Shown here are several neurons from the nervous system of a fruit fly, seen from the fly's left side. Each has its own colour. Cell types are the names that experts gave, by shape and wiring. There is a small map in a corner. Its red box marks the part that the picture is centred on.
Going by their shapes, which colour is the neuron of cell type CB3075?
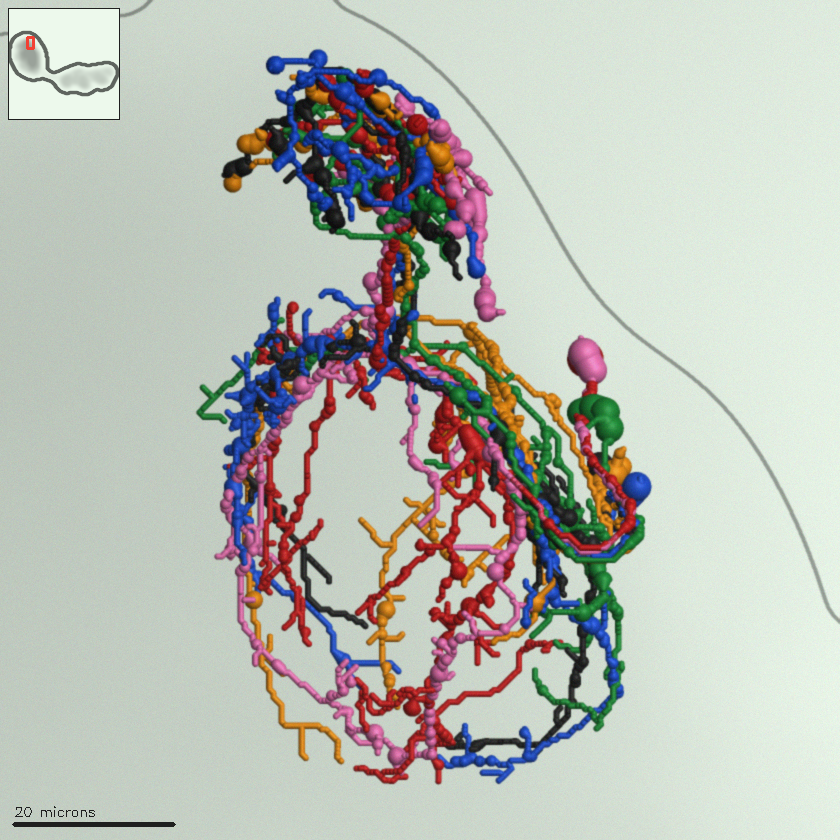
orange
